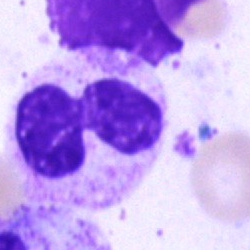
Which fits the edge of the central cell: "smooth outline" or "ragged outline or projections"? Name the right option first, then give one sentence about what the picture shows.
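Smooth outline. The cell outline is roughly round without surface projections.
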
